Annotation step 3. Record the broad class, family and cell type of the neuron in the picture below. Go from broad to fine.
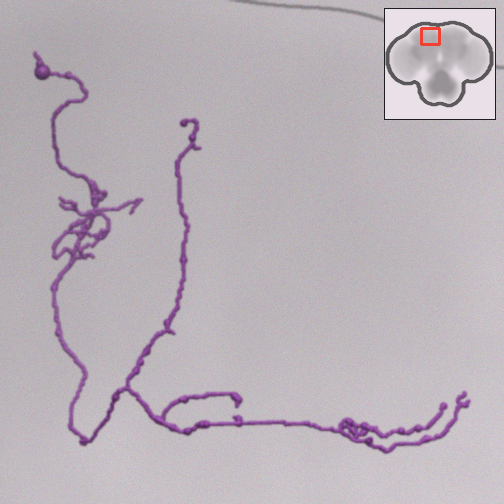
central-brain intrinsic neuron; class Kenyon Cell; KCa'b'-m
